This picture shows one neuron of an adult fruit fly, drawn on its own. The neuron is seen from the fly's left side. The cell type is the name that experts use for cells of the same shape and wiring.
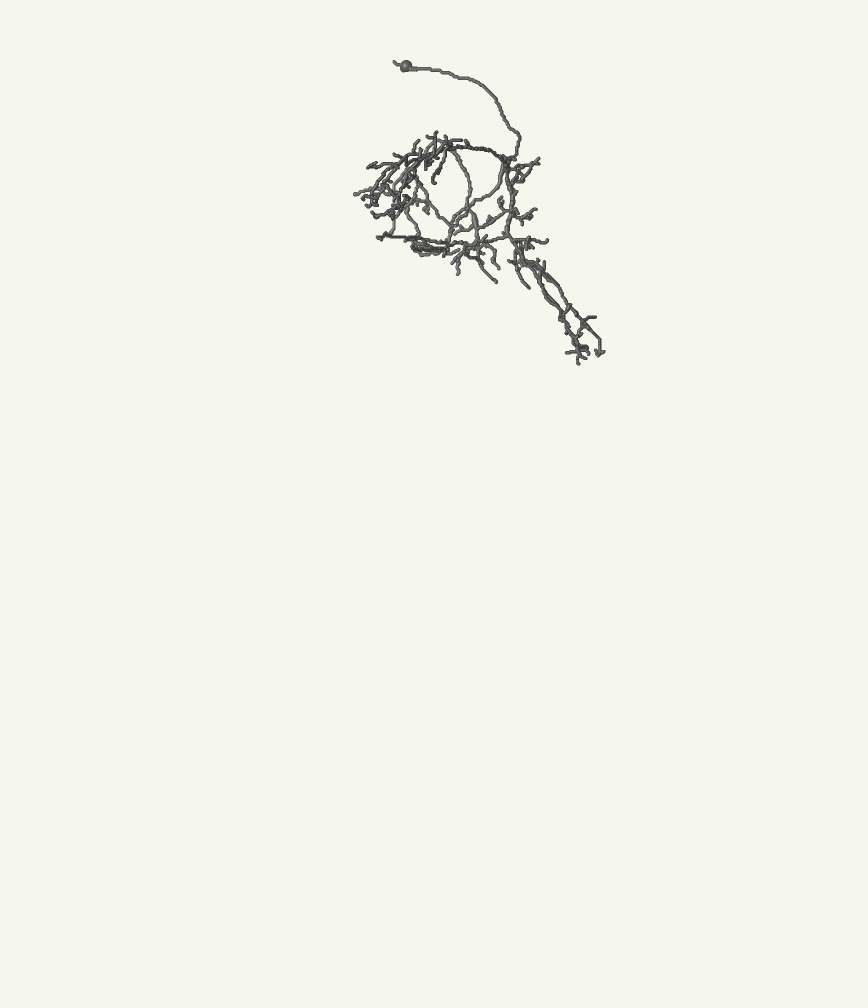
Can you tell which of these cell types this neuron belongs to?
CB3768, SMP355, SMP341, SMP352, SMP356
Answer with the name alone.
SMP341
